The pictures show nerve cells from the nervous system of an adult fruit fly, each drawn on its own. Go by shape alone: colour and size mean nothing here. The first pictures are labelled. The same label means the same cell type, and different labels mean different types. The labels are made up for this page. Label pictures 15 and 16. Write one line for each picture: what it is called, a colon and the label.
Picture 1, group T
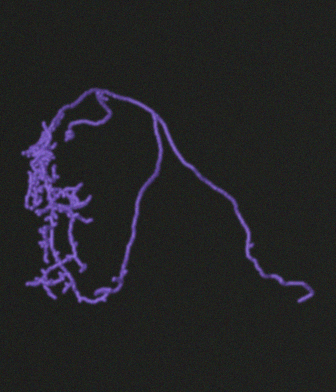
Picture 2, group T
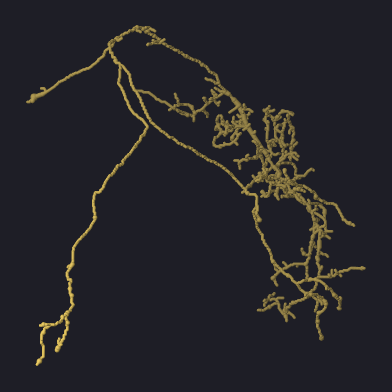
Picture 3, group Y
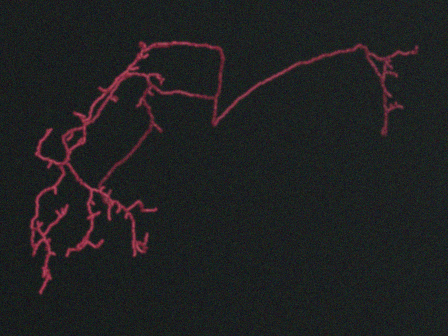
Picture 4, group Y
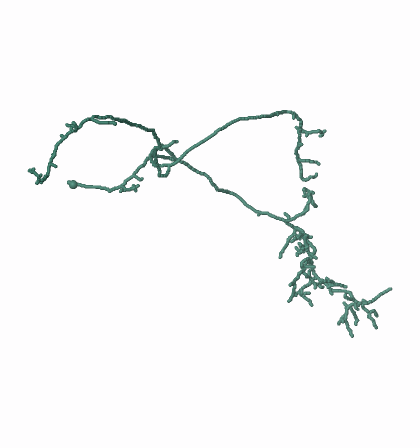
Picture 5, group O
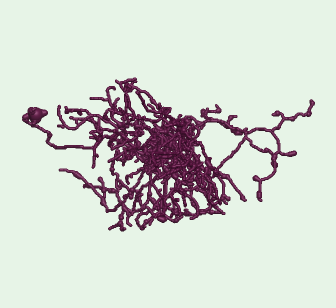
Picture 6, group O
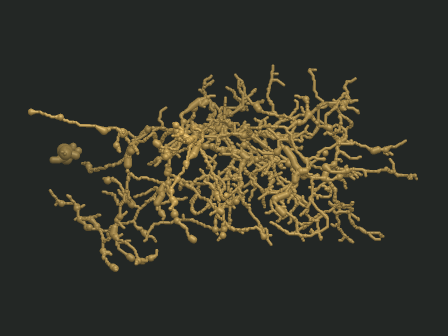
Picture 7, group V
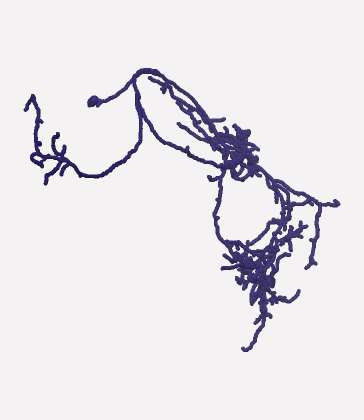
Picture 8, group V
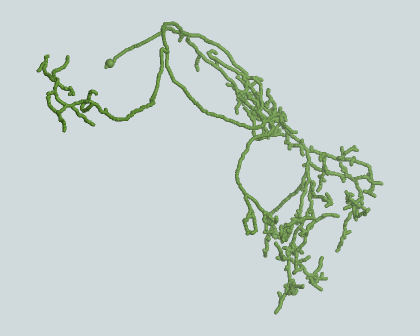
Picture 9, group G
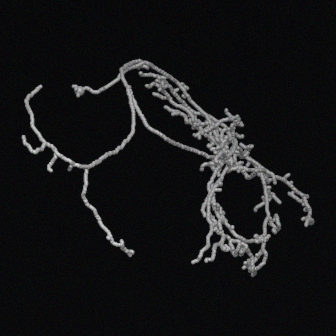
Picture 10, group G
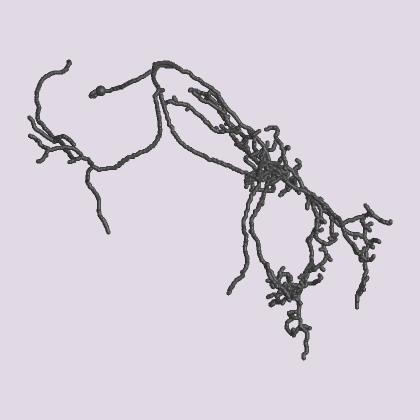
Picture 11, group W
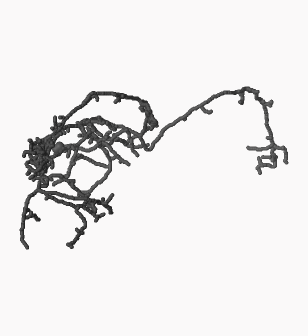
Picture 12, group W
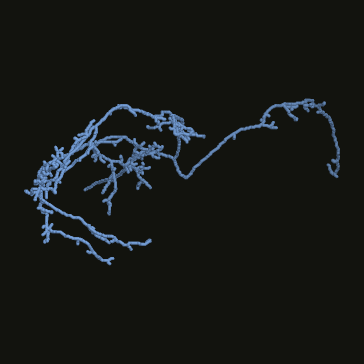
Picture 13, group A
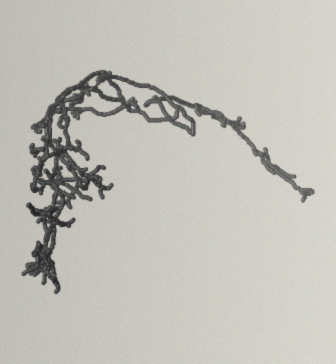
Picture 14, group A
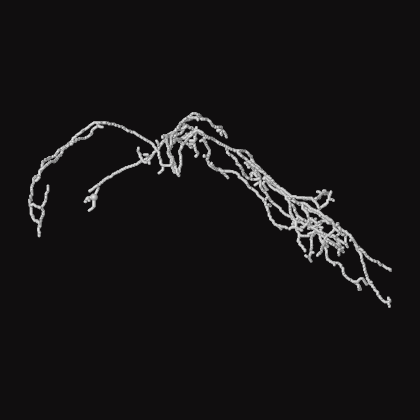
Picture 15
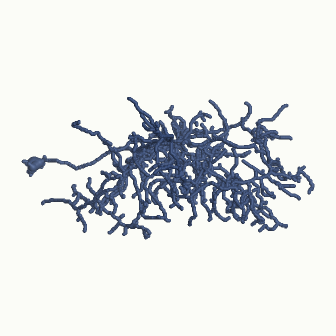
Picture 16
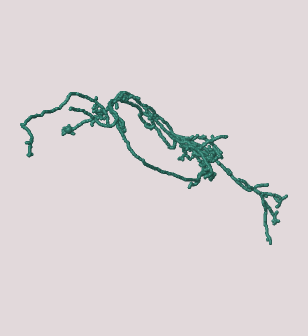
15: group O
16: group A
